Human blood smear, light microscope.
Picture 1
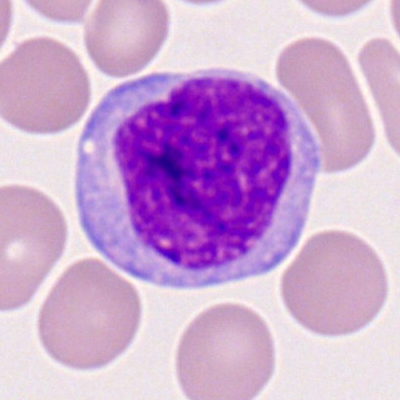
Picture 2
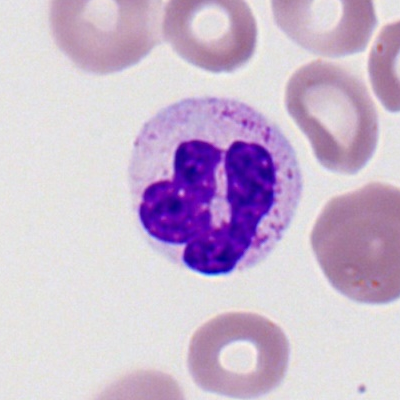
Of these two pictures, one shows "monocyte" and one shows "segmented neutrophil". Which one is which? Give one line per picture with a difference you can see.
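Picture 1: monocyte. The cytoplasm shows no visible granules.
Picture 2: segmented neutrophil. Fine pinkish-purple granules are scattered through the cytoplasm.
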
